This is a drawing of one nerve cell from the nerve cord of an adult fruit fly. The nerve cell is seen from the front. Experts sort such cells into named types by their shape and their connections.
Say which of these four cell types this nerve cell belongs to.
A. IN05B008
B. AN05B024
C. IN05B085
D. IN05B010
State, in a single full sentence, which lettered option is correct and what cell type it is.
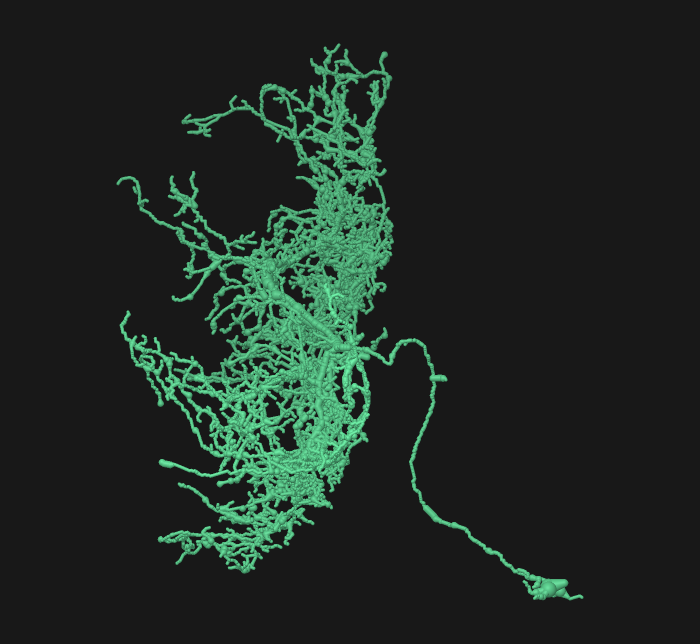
In cell type, the nerve cell corresponds to option D, IN05B010.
